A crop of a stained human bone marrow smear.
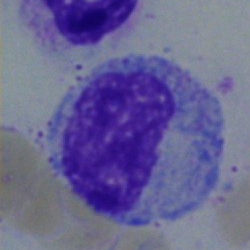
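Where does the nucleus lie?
Off-centre, toward the left side of the cell.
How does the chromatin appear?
Dark purple and patchy, with small paler spots.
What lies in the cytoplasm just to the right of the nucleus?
A paler zone.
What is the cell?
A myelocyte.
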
